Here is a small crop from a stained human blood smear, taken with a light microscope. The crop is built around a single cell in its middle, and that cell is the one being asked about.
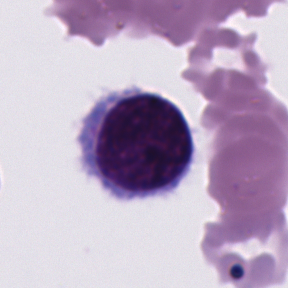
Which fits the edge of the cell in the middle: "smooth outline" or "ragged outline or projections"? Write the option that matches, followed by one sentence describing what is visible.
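Ragged outline or projections. The outer edge of the cytoplasm is ragged with fine irregular projections.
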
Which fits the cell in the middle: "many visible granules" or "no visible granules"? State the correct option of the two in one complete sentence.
The cell's cytoplasm contains no granules that can be seen.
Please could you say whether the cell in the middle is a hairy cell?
yes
